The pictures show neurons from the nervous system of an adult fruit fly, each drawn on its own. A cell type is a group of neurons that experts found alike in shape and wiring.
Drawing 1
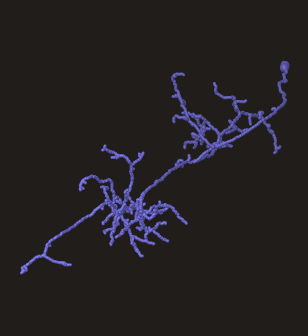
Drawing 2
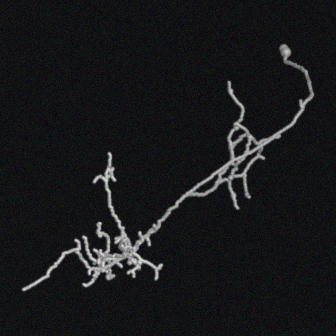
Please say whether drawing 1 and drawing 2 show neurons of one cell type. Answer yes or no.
yes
